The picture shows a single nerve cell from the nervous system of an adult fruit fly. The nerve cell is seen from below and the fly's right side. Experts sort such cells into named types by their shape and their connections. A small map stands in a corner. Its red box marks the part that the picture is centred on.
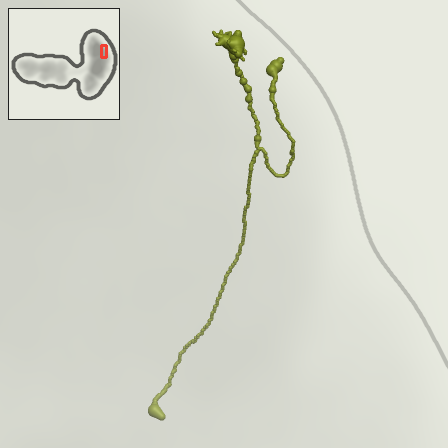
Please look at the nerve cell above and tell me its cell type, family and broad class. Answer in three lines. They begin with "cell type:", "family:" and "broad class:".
cell type: TuBu10
family: hemilineage AOTUv3_dorsal
broad class: central-brain intrinsic neuron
